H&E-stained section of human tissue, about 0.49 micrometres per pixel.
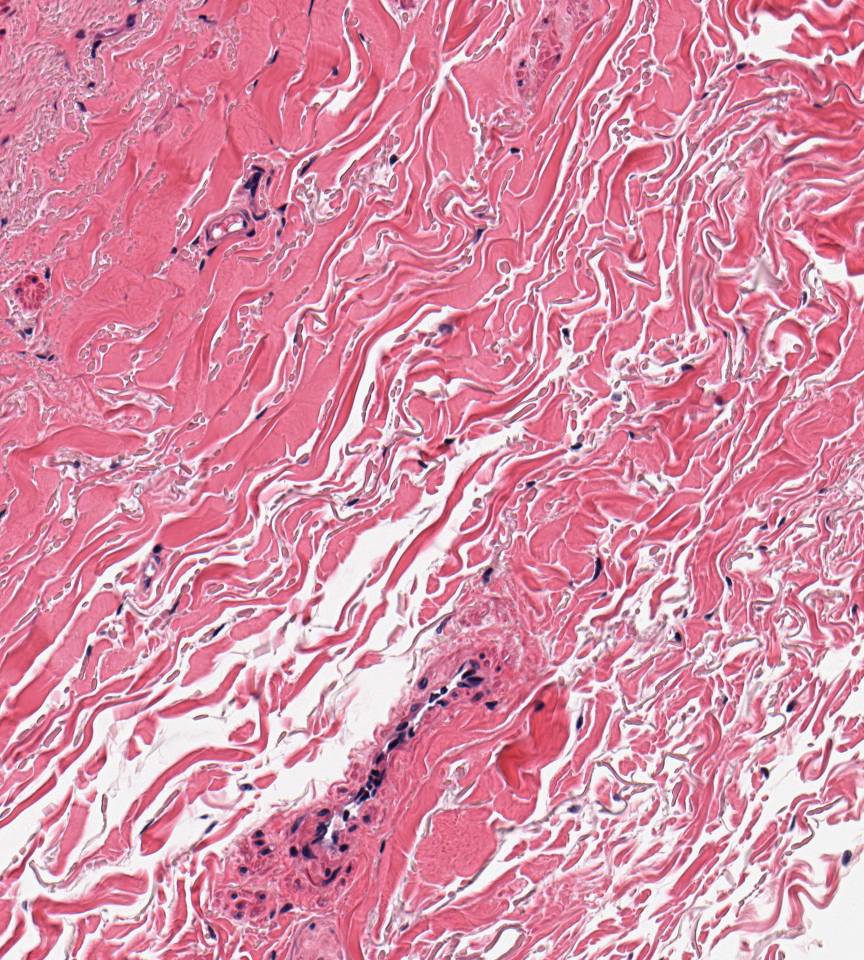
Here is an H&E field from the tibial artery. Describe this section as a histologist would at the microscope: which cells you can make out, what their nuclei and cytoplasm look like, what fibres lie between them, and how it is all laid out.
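Look first at the collagen: its bundles are wavy and stain bright pink. Cells are sparse here; you'll find only scattered small, dark, spindle-shaped nuclei lying between the bundles. Now drop your eye to the lower centre, where a small cluster of dark nuclei sits in looser, paler tissue. Finally, in the upper left, there's a small thin-walled vessel with a narrow open lumen.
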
